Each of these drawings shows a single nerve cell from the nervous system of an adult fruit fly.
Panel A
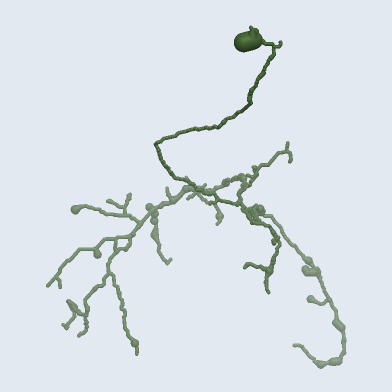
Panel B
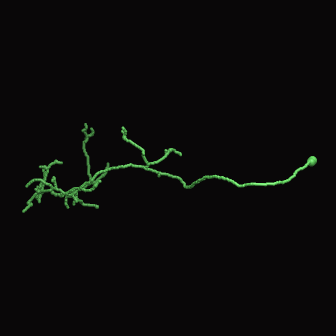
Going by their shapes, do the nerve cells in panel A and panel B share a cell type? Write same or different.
same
